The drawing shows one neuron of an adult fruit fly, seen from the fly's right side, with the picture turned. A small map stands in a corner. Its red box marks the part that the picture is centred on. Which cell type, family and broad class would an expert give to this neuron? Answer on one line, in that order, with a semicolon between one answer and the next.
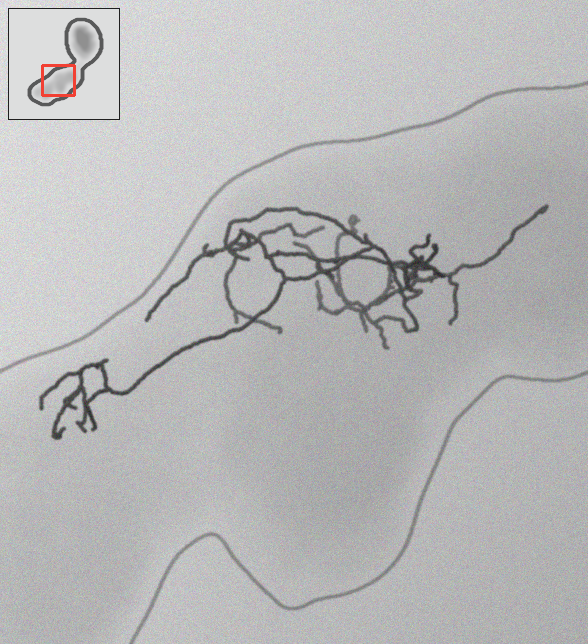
IN17A101; hemilineage 17A; nerve-cord intrinsic neuron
